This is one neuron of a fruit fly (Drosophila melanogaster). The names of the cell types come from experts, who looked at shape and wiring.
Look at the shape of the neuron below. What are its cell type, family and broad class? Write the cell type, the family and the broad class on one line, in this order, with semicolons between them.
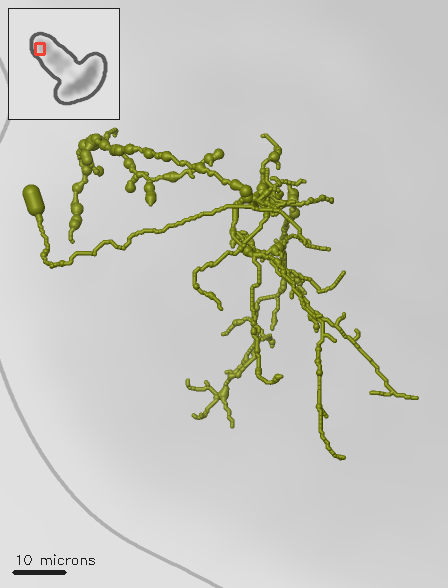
IN19A108; hemilineage 19A; nerve-cord intrinsic neuron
